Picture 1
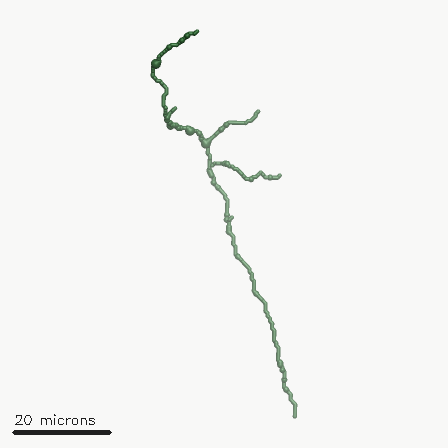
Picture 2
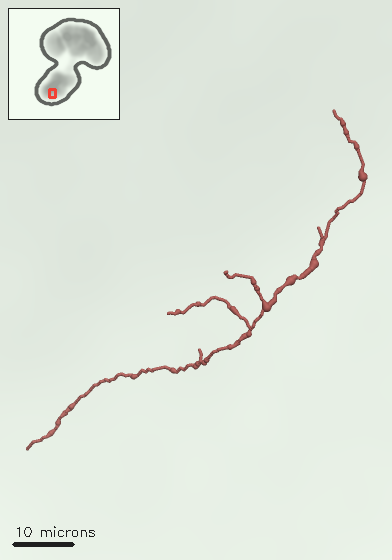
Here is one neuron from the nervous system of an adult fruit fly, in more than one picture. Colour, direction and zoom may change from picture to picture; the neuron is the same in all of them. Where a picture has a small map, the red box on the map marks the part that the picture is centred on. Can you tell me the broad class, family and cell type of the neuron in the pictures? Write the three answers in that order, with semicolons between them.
sensory neuron entering the nerve cord; class mechanosensory tactile; SNta29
